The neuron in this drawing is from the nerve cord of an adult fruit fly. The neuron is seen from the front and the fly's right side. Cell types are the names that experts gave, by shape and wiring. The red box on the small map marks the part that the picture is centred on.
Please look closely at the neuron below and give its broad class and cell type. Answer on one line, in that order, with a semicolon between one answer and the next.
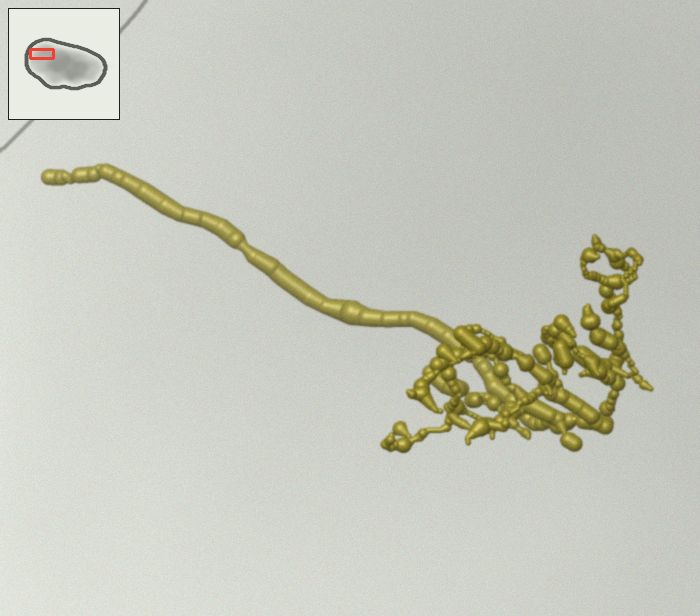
sensory neuron entering the nerve cord; SNxx23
